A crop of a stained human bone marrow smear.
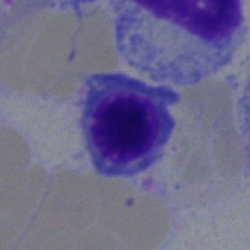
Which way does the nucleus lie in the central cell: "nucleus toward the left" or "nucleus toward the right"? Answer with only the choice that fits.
Nucleus toward the left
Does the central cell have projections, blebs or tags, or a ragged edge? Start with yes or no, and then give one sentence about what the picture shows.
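Yes. A small cytoplasmic projection extends from the upper right of the cell.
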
